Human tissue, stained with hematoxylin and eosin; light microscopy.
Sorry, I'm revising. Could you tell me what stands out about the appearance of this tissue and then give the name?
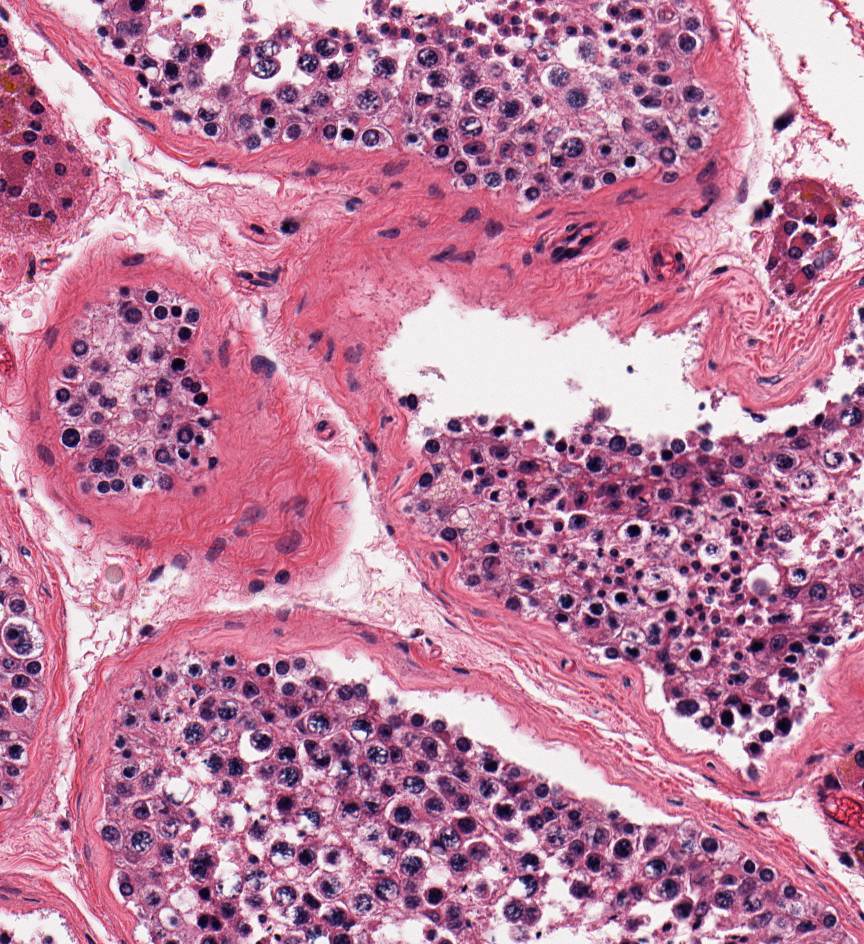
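Rounded and elongated tubule cross-sections are separated by bands of pink fibrous stroma. Closely packed round cells fill them, many with small, dark, dense nuclei. Among them lie larger round cells with coarse, clumped chromatin and a clear cytoplasmic rim. Contents have shrunk from the walls in places, leaving white clefts, as atop the bottom tubule. It is testis.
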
